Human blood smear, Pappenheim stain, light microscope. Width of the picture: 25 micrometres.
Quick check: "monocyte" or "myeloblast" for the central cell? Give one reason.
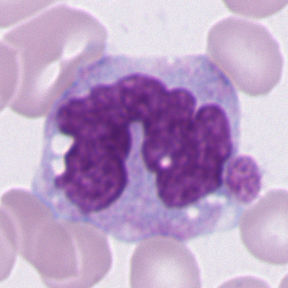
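Monocyte, not myeloblast. The nuclear lobes are joined by broad bands of nuclear material rather than thin threads. The cytoplasm is pale grey-blue, with fine, dust-like lilac granularity. A few small clear vacuoles lie in the cytoplasm.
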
